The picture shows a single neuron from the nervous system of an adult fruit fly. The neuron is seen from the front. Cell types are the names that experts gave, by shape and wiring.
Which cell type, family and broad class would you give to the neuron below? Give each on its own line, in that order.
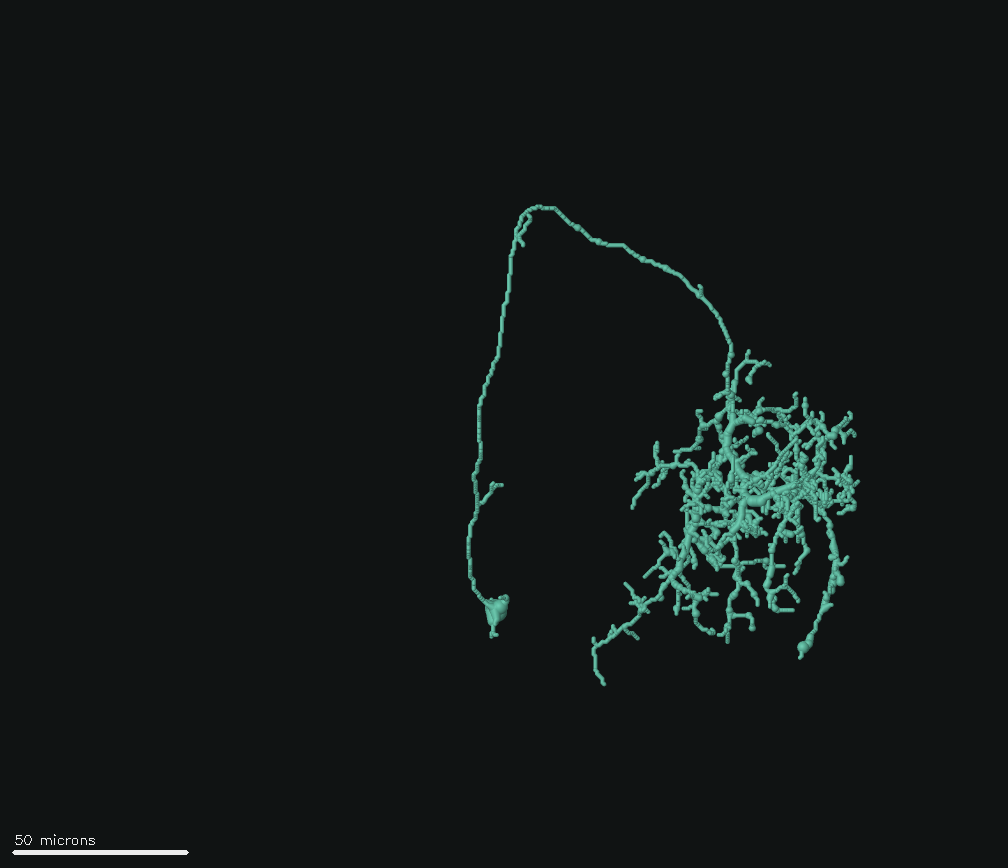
IN06B029
hemilineage 06B
nerve-cord intrinsic neuron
